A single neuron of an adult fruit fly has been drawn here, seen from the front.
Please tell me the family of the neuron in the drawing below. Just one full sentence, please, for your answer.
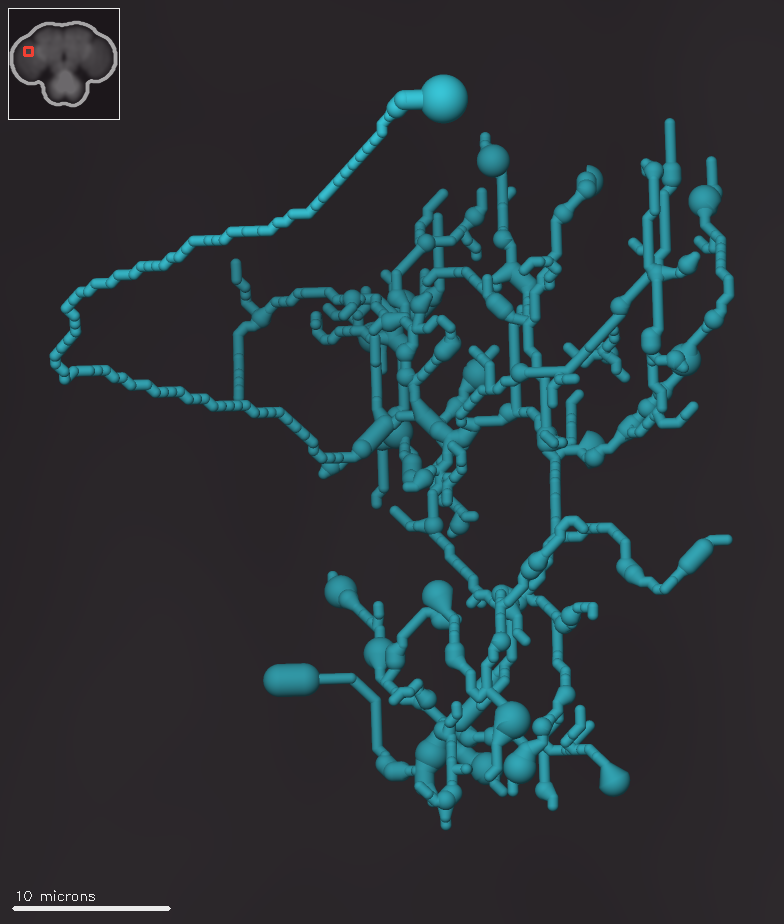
This neuron is designated as family Cm.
